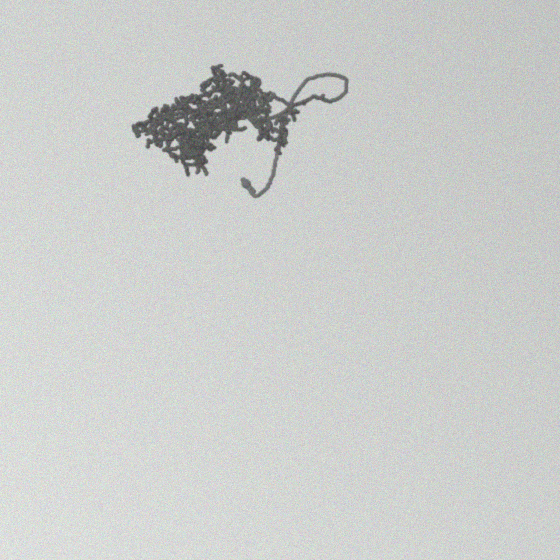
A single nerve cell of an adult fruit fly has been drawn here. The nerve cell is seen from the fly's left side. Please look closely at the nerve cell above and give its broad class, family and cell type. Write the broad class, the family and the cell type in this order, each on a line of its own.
central-brain intrinsic neuron
hemilineage SLPav2
SMP011_b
